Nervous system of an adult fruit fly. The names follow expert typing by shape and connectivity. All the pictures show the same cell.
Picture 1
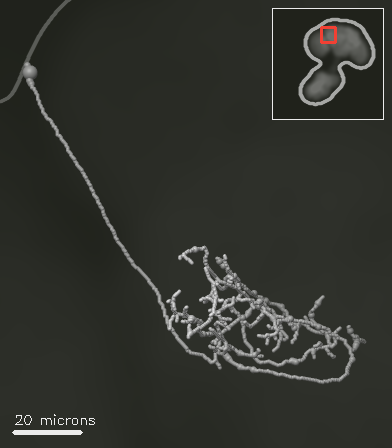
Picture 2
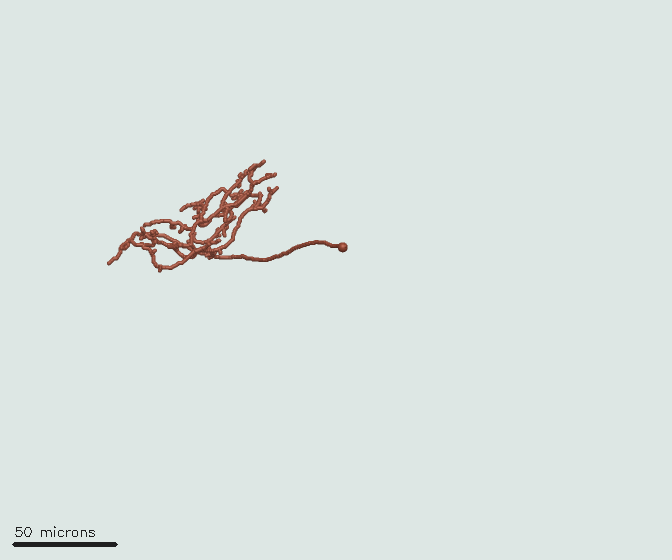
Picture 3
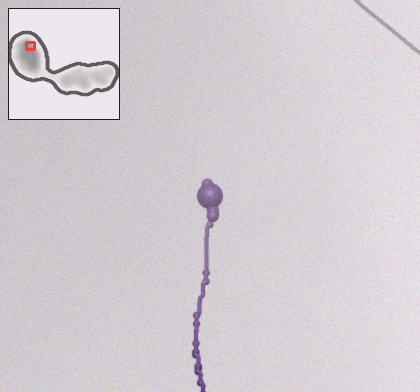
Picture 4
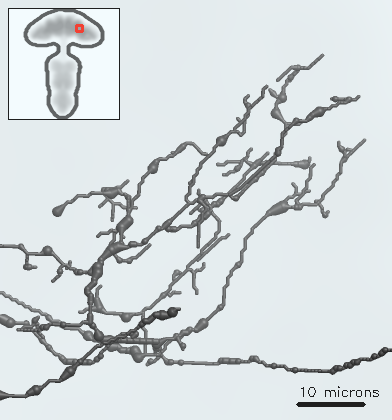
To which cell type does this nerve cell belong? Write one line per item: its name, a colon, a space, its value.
cell type: PLP191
